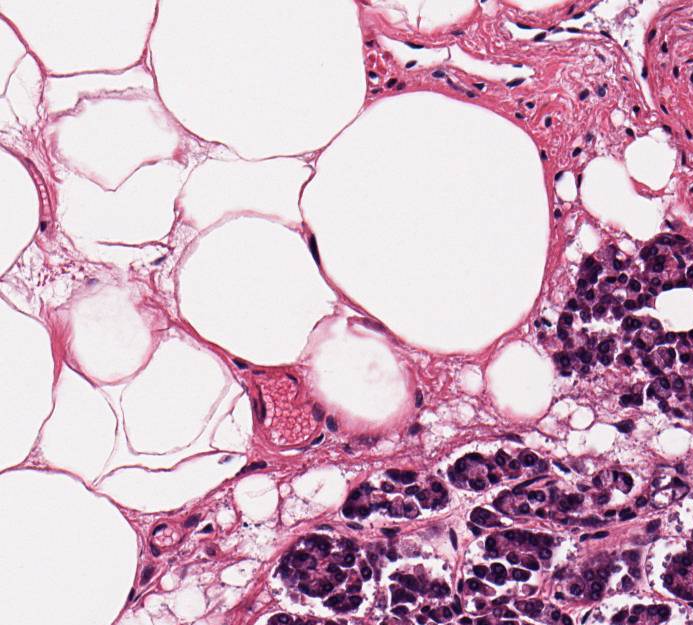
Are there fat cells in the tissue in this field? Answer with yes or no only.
Yes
